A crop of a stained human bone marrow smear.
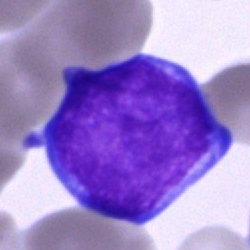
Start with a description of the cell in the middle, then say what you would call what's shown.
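The outline is irregular and angular rather than smoothly round. Small blunt blebs project from its left edge. A single unlobed nucleus fills most of the cell, its chromatin finely and evenly stippled. This is a blast.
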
